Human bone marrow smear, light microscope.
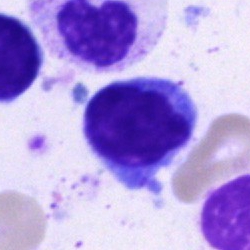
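Lymphocyte, stained bone marrow smear. Chromatin dark purple, dense. Cytoplasm deep blue, widest below nucleus. Small blunt projection of blue cytoplasm from bottom of cell.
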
